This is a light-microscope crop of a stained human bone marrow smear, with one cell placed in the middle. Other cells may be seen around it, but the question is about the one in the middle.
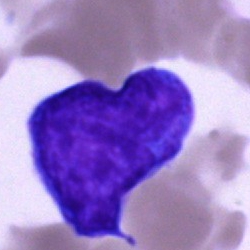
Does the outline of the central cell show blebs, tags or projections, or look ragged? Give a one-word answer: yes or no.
Yes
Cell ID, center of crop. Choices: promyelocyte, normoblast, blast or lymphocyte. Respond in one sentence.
What the crop centres on is a blast.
